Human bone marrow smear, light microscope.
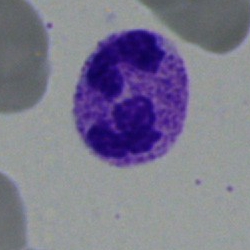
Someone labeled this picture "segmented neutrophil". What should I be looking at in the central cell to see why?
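Let me start with the nucleus: it is split into several separate lobes, which fits a segmented neutrophil.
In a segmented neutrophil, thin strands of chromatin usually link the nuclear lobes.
The chromatin here is dense and dark purple.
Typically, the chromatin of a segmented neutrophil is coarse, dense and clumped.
So the density I see agrees with it. Turning to the cytoplasm, it is a pale lilac-pink colour, with fine purple granules scattered throughout.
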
